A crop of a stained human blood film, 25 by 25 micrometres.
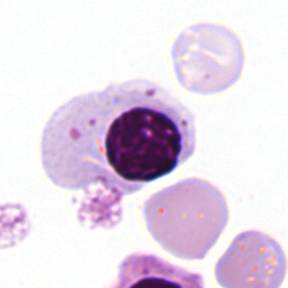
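Normoblast, the nucleated cell at the centre of this blood smear. You'll notice the chromatin is dark purple and densely clumped, with no nucleolus showing. The nucleus sits off-centre to the right, so most of the cytoplasm is on its left, and a few small reddish-purple granules are scattered there.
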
